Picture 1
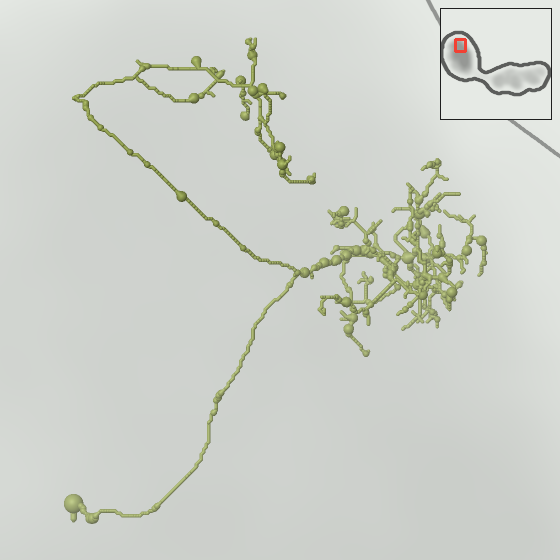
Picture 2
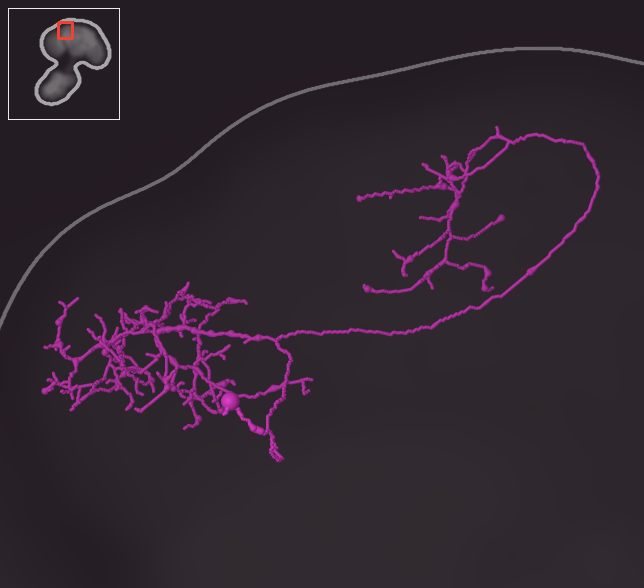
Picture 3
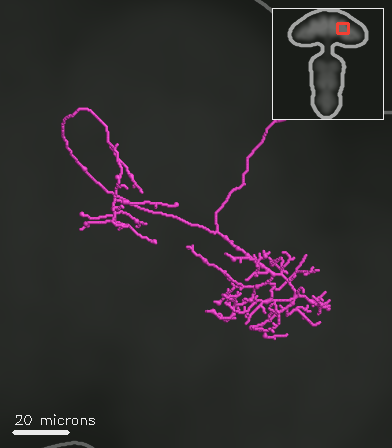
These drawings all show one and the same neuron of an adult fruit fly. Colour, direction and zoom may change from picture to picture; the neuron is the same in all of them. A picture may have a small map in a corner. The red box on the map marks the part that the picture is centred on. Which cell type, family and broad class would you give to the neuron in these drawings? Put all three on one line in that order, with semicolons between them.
CB2701; hemilineage LHa1; central-brain intrinsic neuron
